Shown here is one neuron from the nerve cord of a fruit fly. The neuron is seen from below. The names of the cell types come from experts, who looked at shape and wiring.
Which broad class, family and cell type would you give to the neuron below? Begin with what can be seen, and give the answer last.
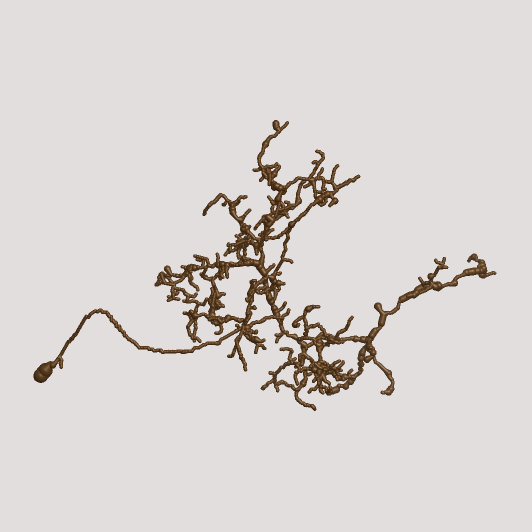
Dozens of branch ends can be seen. In this view it is wider than it is tall. Its broad class is nerve-cord intrinsic neuron. Its family is hemilineage 13B. The cell type is IN13B057.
